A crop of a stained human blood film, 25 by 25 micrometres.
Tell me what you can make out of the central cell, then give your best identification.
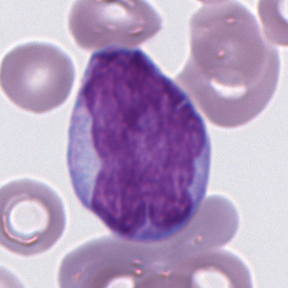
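The first thing I notice is a small notch in the lower edge of the nucleus. The chromatin looks finely textured, not coarsely clumped. Around it, the cytoplasm is pale blue and forms a narrow rim that is widest on the left side. The cell comes to about 18 by 13 micrometres and the nucleus to about 17 by 11 micrometres, so the nucleus fills about 80% of the cell's area. This is an atypical promyelocyte.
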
